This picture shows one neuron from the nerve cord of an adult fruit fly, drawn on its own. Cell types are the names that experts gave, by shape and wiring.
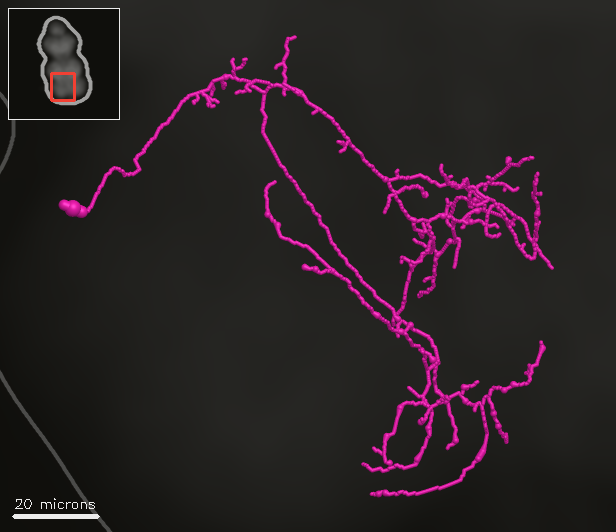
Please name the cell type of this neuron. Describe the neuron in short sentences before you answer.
By the scale bar it is about 120 microns wide in this view. The picture shows dozens of branch ends. Its broad class is nerve-cord intrinsic neuron. Its cell type is IN12A064.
